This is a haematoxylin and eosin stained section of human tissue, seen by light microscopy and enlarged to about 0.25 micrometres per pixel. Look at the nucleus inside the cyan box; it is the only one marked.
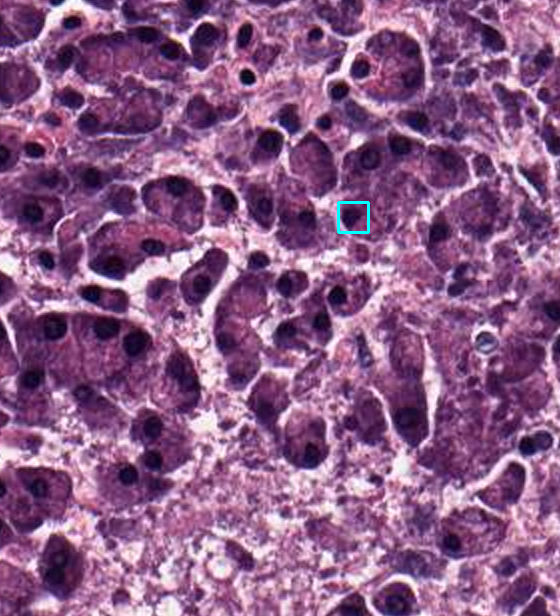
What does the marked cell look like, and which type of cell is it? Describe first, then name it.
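The nucleus is round to slightly oval, dark and solidly stained, about the same size as the nuclei of the neighbouring cells. The nucleus lies off-centre, toward the left side of the cell, with most of the cytoplasm extending to its right. The marked cell is a pancreatic acinar cell.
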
